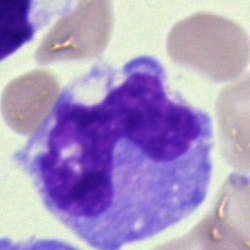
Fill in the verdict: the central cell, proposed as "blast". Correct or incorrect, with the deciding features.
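Blast does not fit; this cell is a monocyte. The nucleus is curved and folded like a horseshoe, with its hollow side toward the lower right, which favours monocyte over blast.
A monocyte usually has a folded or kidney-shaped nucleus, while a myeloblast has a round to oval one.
The plentiful, pale greyish blue-lilac cytoplasm also favours monocyte.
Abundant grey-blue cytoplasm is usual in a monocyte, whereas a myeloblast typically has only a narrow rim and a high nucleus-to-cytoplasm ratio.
No nucleoli show, and the dark purple chromatin is clumped, with a few paler patches; both count against blast.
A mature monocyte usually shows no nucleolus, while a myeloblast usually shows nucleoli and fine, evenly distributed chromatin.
A few small clear dots lie in the cytoplasm at the lower right.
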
